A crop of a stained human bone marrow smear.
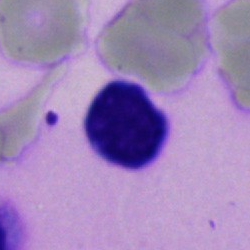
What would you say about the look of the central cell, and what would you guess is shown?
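Start with the outline: it is roughly round, with a smooth edge. Now the chromatin, which is dense and stains dark purple throughout. There is only scant cytoplasm, so the nucleus fills almost the whole cell, and no granules are visible anywhere. This central cell is a lymphocyte.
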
